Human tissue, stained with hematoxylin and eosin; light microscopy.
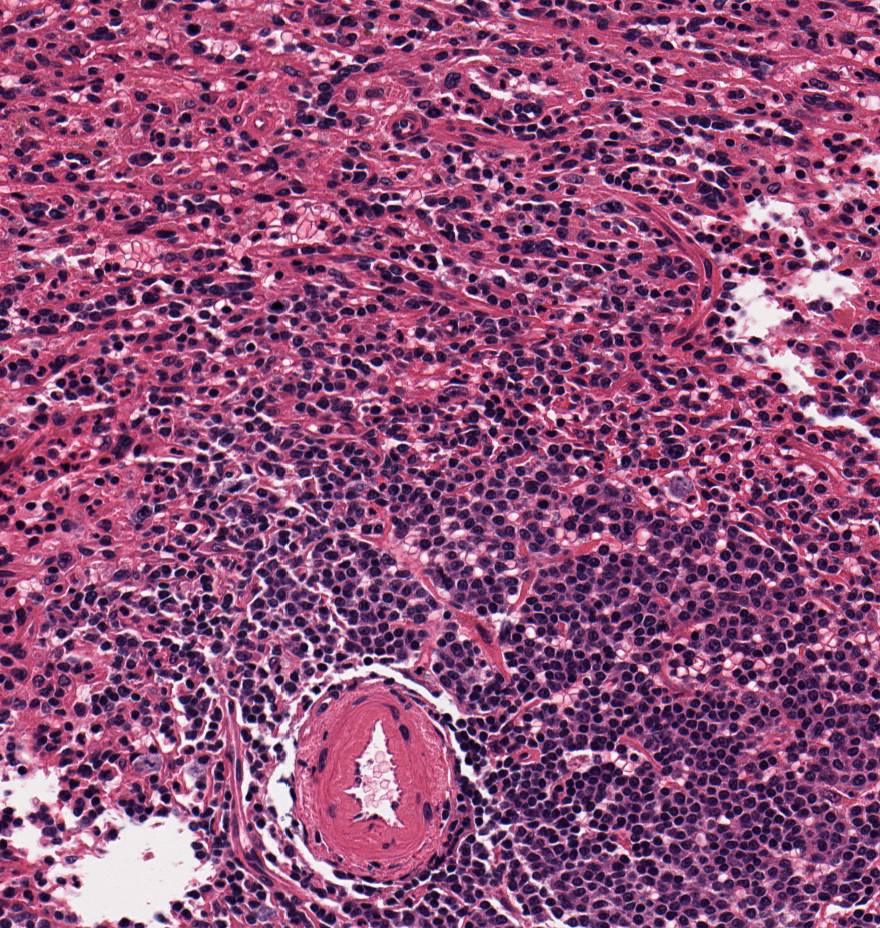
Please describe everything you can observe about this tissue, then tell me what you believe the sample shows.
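Cells pack most tightly at lower right: sheets of small round cells, dark round nuclei, scant cytoplasm, like lymphocytes. Upper left, they spread loosely among pink fibres. Notice the thick-walled vessel at lower centre-left, its narrow, star-shaped lumen holding a few red cells. This is spleen.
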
